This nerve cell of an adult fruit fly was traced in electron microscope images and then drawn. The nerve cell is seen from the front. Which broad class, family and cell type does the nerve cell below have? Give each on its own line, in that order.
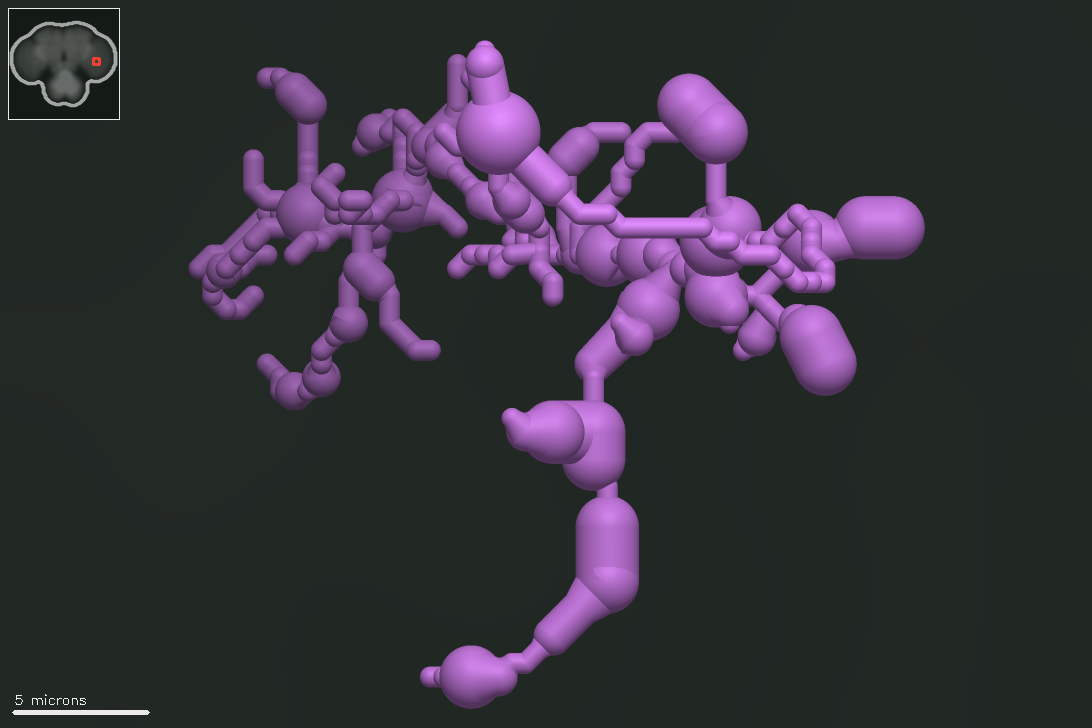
optic-lobe intrinsic neuron
Mi
Mi13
